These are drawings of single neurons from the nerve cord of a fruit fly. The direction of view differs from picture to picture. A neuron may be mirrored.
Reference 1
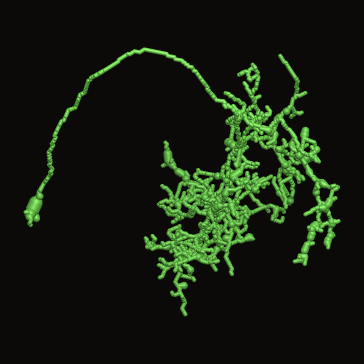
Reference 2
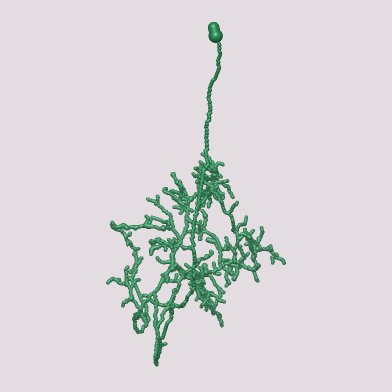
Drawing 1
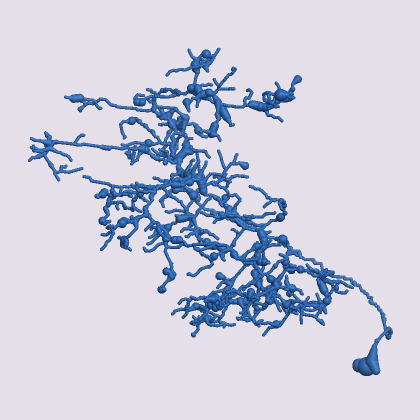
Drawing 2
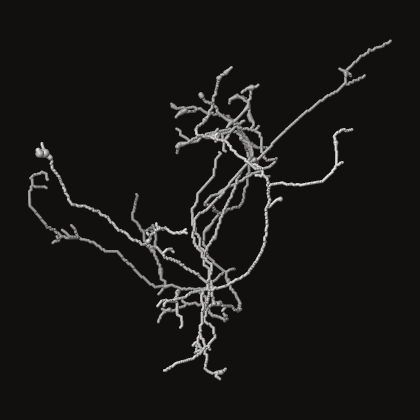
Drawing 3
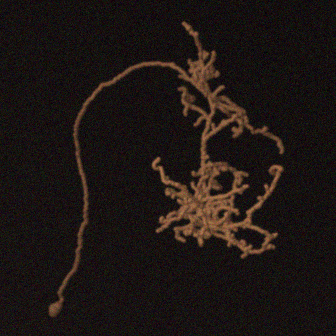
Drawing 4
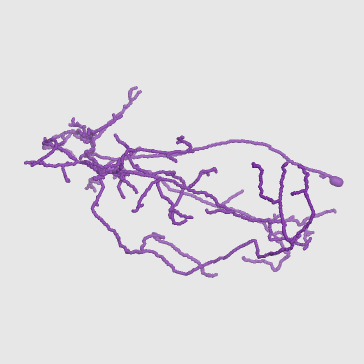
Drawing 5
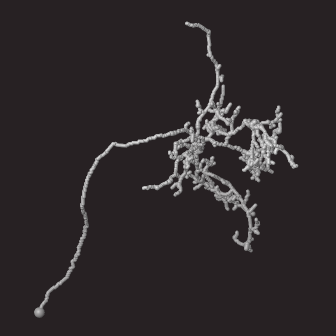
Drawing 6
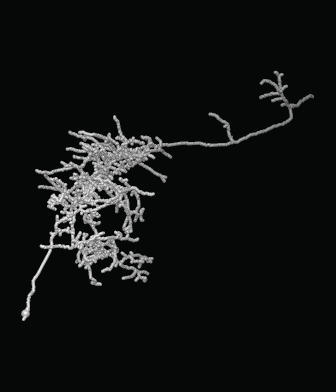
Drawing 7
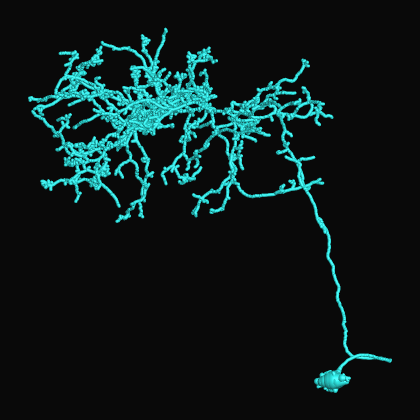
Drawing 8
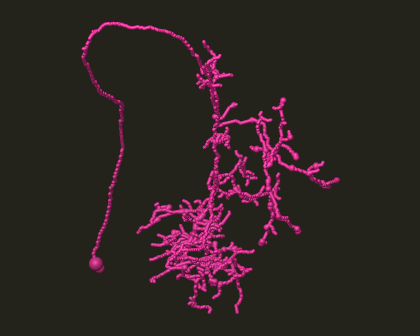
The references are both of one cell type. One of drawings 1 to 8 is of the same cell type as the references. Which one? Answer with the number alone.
1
